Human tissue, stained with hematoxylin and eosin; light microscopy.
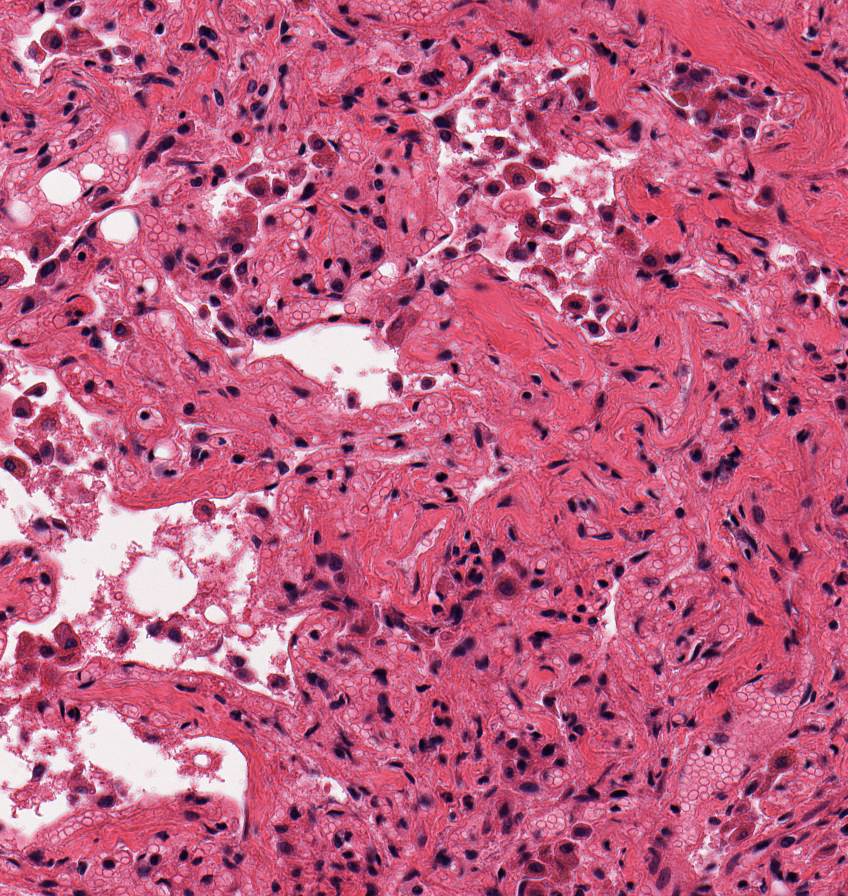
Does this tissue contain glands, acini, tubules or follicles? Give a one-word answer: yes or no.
No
